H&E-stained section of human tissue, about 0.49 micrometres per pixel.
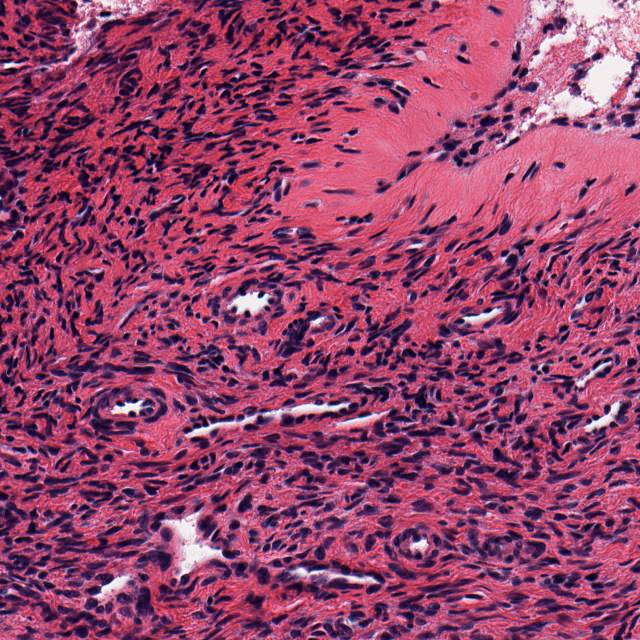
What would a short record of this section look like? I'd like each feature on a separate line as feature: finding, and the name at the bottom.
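Nuclei: dark and elongated, in spindle cells with scant cytoplasm
Perivascular arrangement: spindle cells in concentric rings around several small vessels, left and lower centre
Upper left: spindle cells in short bundles of differing direction
Top right corner: loose, pale area with clear spaces and few cells
Name: ovary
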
